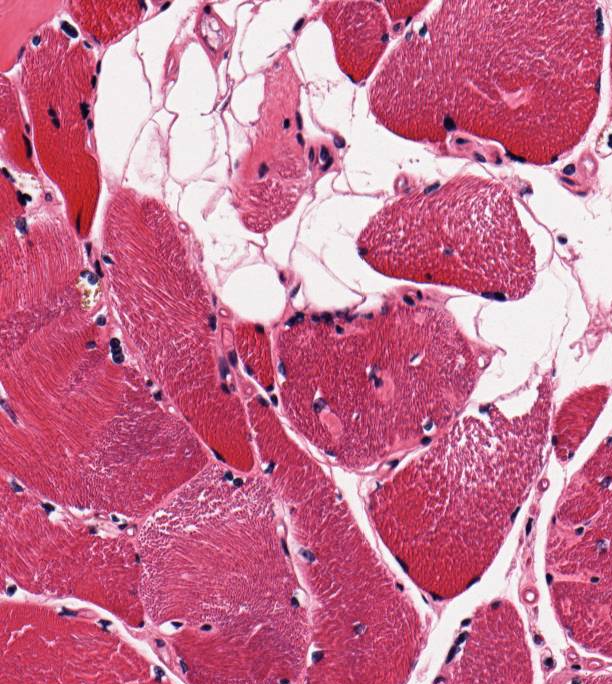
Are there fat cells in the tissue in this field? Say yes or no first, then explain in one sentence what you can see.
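Yes. A group of empty-looking fat cells with thin membranes lies between fibres at the top centre of the field.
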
